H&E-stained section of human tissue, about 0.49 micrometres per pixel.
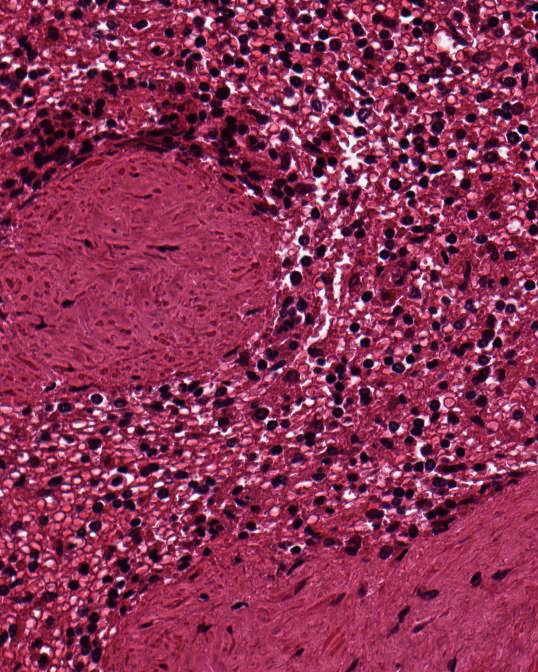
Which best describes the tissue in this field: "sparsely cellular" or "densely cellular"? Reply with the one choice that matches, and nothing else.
Densely cellular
